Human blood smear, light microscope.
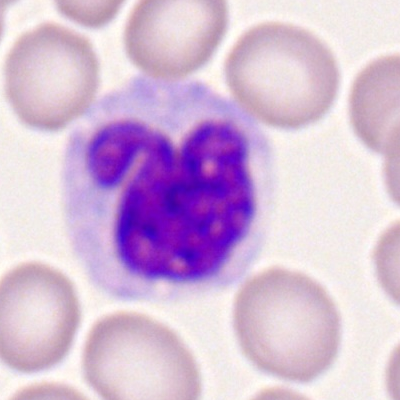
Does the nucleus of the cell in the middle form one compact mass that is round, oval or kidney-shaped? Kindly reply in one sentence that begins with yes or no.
No, this cell has a lobed nucleus rather than a single undivided one.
